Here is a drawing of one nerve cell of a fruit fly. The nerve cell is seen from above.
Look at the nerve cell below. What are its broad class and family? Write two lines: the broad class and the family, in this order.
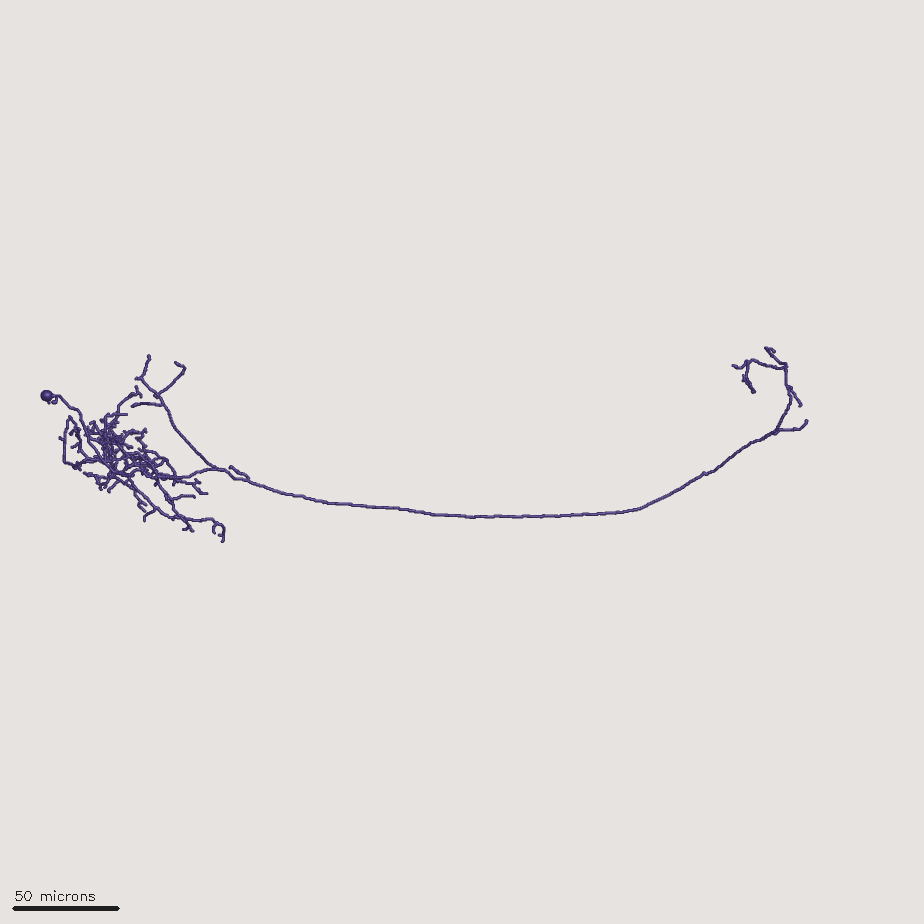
central-brain intrinsic neuron
hemilineage VLPl2_posterior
